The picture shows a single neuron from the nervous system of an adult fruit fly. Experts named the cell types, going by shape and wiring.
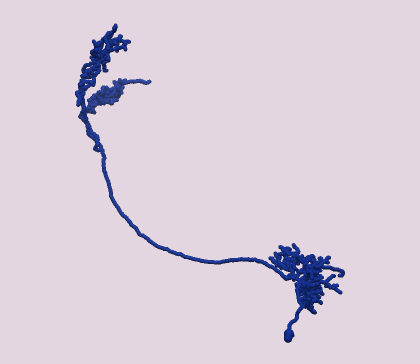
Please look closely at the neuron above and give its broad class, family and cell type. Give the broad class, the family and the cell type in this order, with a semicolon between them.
central-brain intrinsic neuron; hemilineage FLAa3; PRW001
